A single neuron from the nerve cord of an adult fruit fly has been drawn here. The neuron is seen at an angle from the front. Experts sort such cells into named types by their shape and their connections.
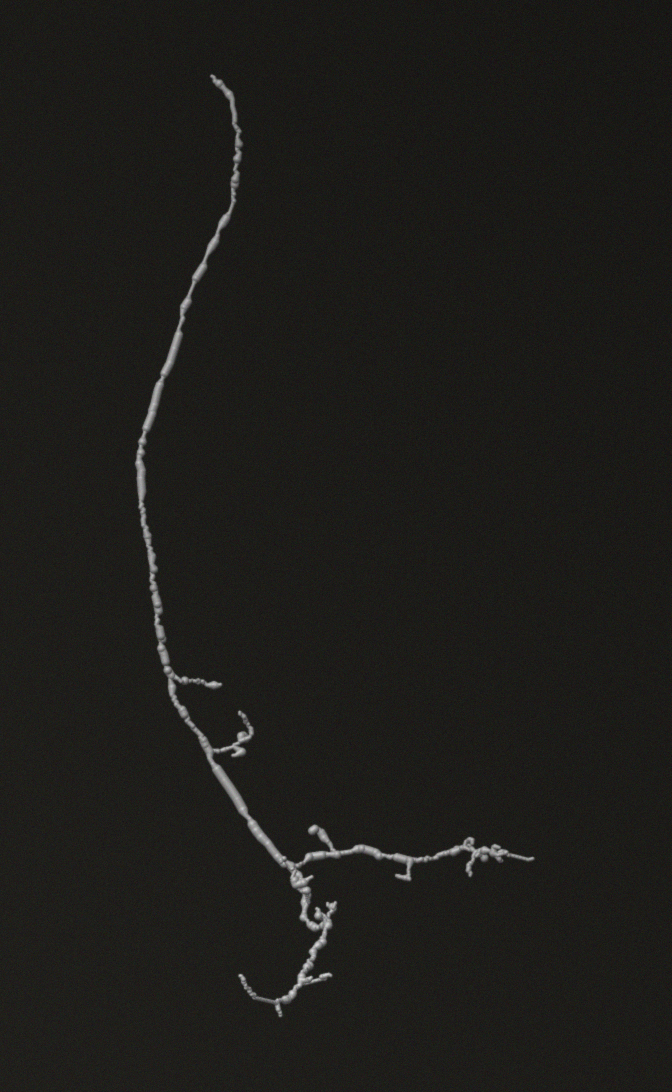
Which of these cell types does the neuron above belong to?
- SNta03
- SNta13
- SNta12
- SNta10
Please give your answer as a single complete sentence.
The cell type given to this neuron is SNta12.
